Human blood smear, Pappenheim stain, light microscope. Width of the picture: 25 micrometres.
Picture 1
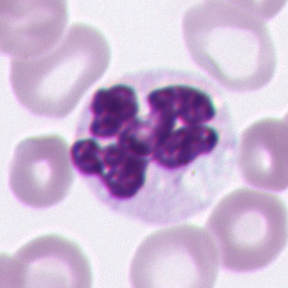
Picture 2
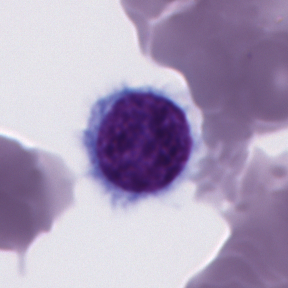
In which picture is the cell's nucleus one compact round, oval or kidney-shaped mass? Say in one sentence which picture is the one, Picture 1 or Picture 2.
What is one compact round, oval or kidney-shaped mass is the nucleus of the cell in Picture 2.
